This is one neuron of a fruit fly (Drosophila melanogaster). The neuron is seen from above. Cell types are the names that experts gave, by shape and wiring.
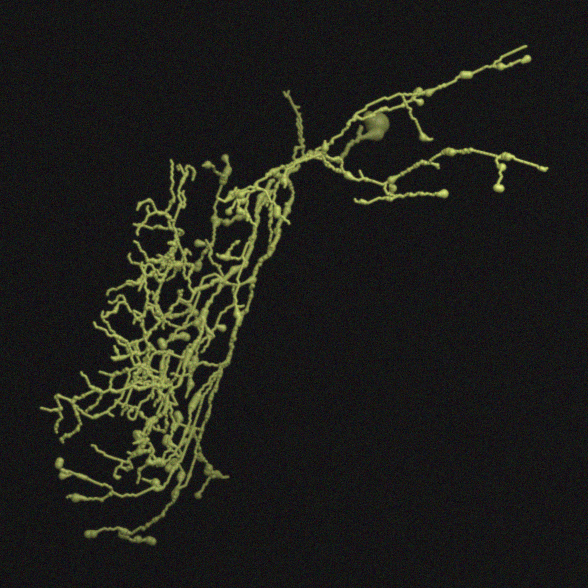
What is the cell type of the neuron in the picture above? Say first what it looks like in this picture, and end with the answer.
As drawn here it is about as wide as it is tall. This is a visual projection neuron. Its cell type is LT68.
